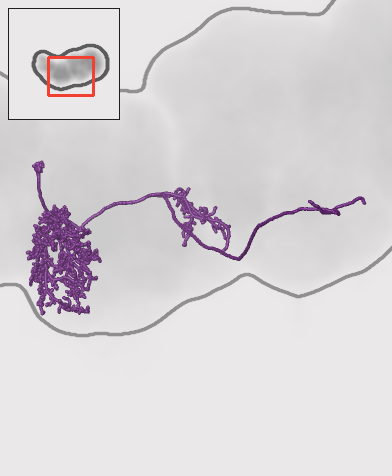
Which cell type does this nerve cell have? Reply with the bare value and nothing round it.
AN19B004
